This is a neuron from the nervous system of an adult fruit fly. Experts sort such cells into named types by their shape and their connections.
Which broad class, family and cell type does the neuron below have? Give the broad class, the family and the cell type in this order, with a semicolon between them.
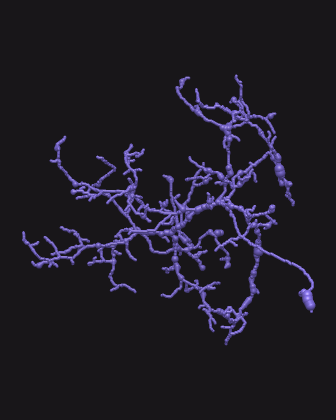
nerve-cord intrinsic neuron; hemilineage 20A.22A; IN20A.22A029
